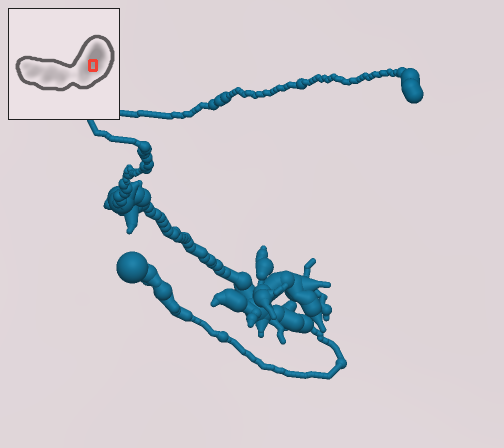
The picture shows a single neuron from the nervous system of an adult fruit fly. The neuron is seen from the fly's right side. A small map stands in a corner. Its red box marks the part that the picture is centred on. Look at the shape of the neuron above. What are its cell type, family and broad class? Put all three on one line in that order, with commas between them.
Tm1, Tm, optic-lobe intrinsic neuron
